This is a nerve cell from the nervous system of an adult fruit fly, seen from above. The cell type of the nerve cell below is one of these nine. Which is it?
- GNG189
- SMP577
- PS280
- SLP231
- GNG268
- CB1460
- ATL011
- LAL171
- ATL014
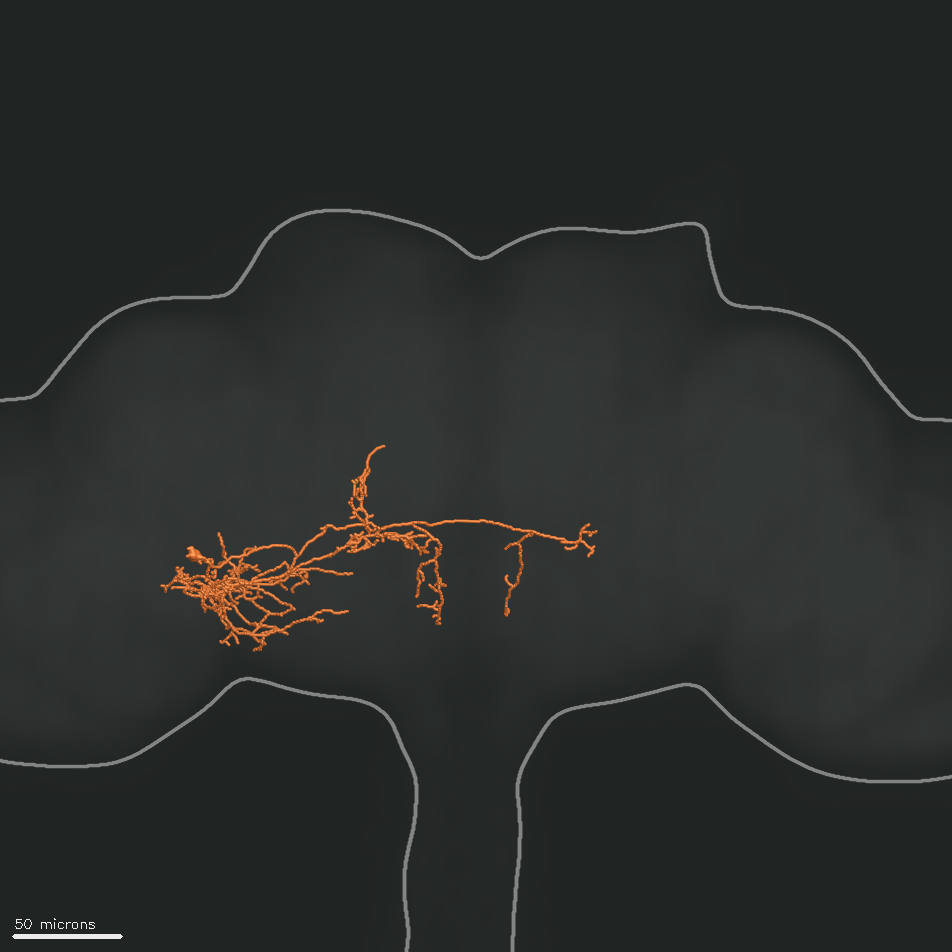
ATL014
